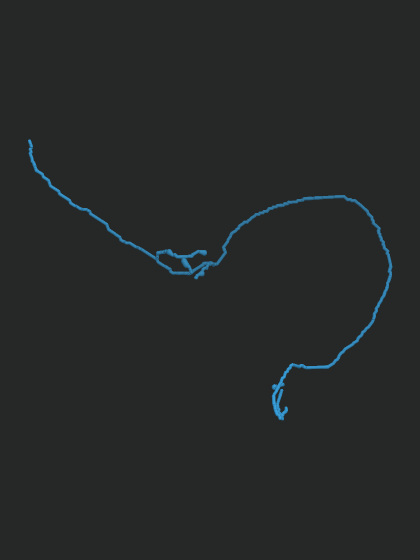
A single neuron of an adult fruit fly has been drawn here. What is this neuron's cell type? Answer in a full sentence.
The cell type is ORN_VM1.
